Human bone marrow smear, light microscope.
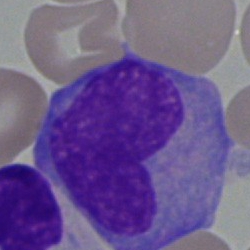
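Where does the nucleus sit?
Toward the left, leaving the widest band of cytoplasm on the right.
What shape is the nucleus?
Kidney-like, with a notch on its right side.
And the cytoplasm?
Plentiful and pale greyish blue, with only a faint fine lilac dusting and no coarse granules.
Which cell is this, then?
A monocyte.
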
